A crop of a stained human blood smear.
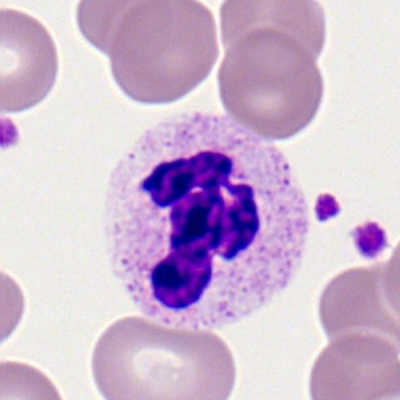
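Segmented neutrophil, central cell of a stained human blood smear. The nucleus is divided into several connected lobes of dark purple, coarsely clumped chromatin. Abundant pale pink cytoplasm holds fine lilac granules scattered throughout.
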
